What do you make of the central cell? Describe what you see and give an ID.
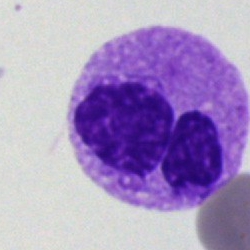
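Outline smooth, nearly round. Two nuclear masses, the left clearly larger than the right. Chromatin dark purple, coarsely clumped, not fine and even. Widest band of cytoplasm above both nuclear masses. Segmented neutrophil.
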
